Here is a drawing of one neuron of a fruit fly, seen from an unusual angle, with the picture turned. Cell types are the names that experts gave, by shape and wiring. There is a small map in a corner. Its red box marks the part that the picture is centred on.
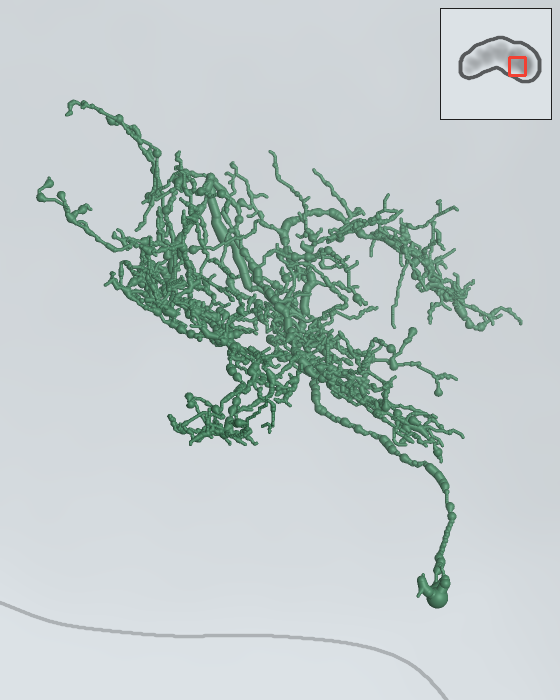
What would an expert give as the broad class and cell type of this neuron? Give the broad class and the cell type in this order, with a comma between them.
central-brain intrinsic neuron, ATL031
